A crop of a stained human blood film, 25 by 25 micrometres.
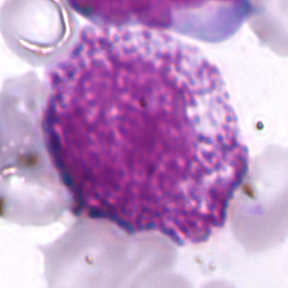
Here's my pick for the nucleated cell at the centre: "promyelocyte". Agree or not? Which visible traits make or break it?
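The name promyelocyte is correct for this cell. The deciding feature is the granules: they give the roughly round outline a bumpy edge, and at the edge they stand out as separate dots.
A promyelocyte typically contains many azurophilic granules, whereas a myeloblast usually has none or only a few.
A paler patch with fewer granules lies on the right side of the cell. Pale red cells lie close around it on several sides.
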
